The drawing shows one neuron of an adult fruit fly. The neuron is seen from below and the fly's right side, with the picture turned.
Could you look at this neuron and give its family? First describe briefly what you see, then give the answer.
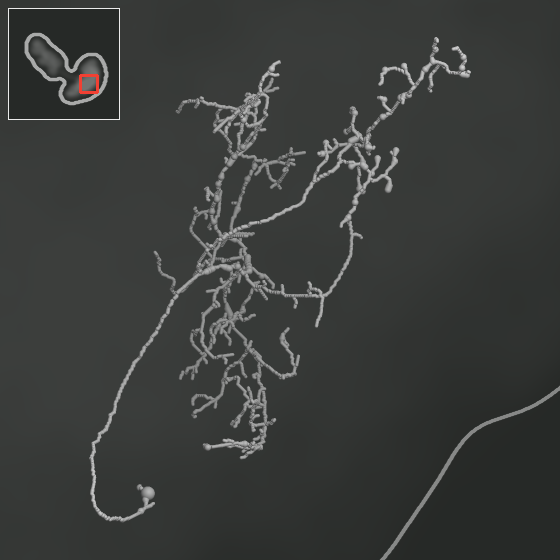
It lies in the brain. The cell body is at the lower left of the picture. The picture shows dozens of branch ends. Its broad class is central-brain intrinsic neuron. The family is hemilineage SLPal3_and_SLPal4_dorsal.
